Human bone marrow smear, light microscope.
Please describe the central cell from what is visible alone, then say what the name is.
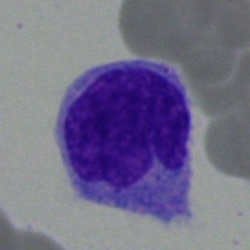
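The outline is irregular, narrowing to a blunt point at its lower edge. Most of the cell is filled by the nucleus, which sits toward the upper part. Its chromatin is dark purple, patchy rather than smooth. Below the nucleus lies the widest band of cytoplasm. This is a monocyte.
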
